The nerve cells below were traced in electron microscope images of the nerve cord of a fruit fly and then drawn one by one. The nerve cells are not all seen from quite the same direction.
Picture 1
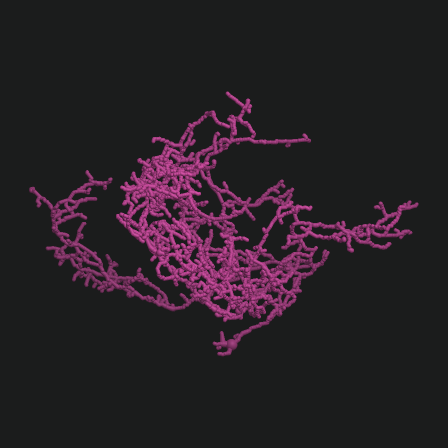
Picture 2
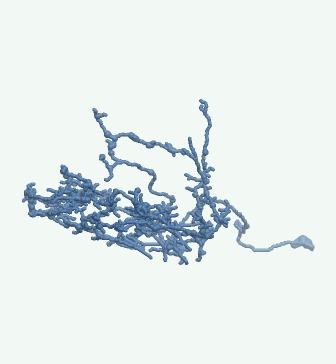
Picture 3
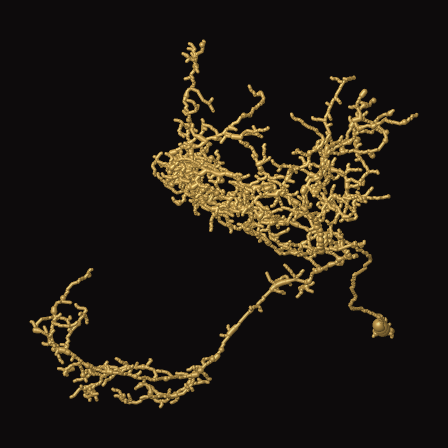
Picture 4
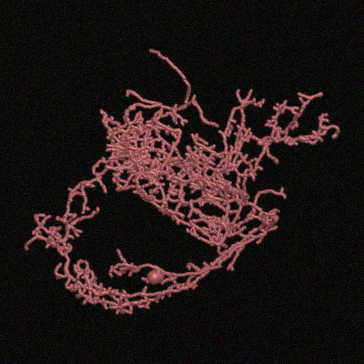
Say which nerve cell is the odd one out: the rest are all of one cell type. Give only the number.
2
